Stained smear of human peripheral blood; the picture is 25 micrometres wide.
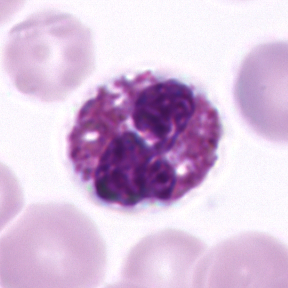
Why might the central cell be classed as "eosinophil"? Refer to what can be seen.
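Much of what is seen fits an eosinophil, though one feature does not. The nucleus is divided into separate lobes.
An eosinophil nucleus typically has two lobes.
Its chromatin is dense and dark purple.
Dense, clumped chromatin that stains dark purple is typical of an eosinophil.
The cytoplasm is packed with coarse granules.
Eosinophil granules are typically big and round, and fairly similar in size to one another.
The colour of these granules departs from the usual: they are pinkish-purple.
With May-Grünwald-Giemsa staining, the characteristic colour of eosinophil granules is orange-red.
The cell measures about 14 by 12 micrometres and is about 1.5 times as wide as a red cell that lies whole in the picture.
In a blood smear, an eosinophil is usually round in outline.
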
